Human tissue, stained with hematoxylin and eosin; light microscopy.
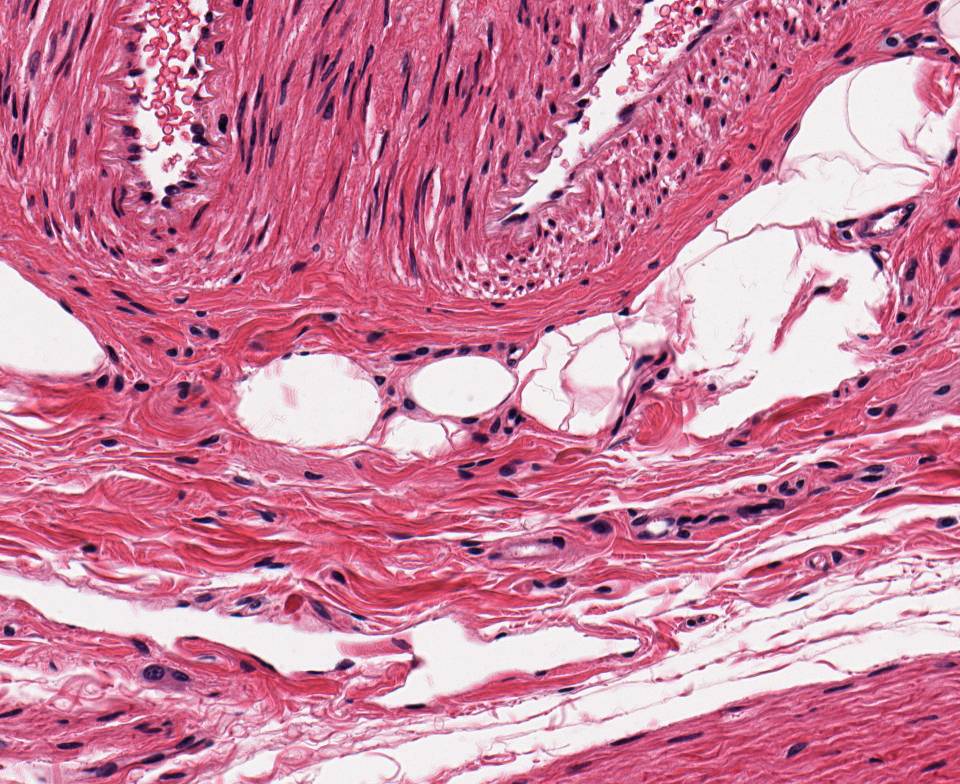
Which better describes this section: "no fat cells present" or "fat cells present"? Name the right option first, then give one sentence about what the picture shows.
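Fat cells present. A row of empty, rounded fat cells with thin walls crosses the middle of the field below the muscle band.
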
